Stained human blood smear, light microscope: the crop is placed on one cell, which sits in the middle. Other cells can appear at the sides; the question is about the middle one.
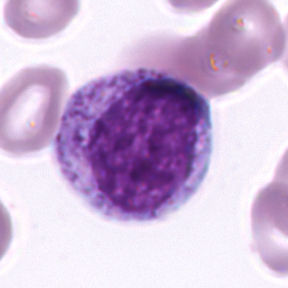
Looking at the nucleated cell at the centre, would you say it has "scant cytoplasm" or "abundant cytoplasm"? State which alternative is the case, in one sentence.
Most of the cell is filled by the nucleus.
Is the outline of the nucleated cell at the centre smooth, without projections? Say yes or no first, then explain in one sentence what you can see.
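Yes. The outline of the cell is round and smooth.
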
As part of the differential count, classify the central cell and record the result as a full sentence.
This crop is built around a myelocyte at its centre.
